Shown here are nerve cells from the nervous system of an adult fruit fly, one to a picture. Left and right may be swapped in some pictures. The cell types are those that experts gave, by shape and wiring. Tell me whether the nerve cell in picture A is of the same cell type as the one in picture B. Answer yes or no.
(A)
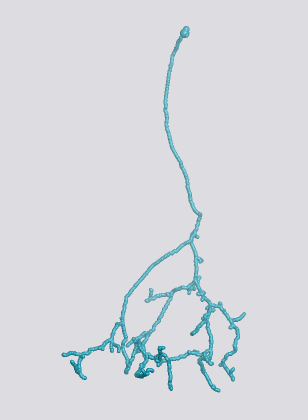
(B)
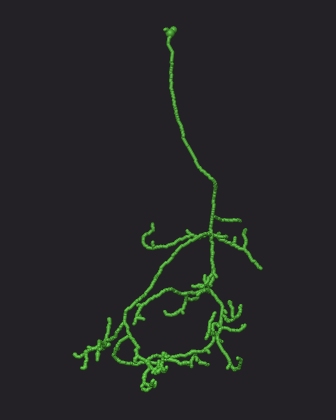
no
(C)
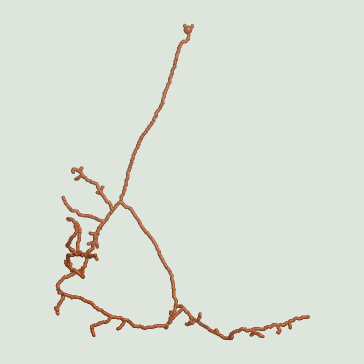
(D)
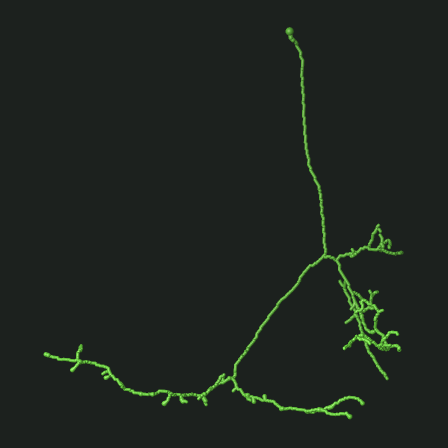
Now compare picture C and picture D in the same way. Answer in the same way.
yes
